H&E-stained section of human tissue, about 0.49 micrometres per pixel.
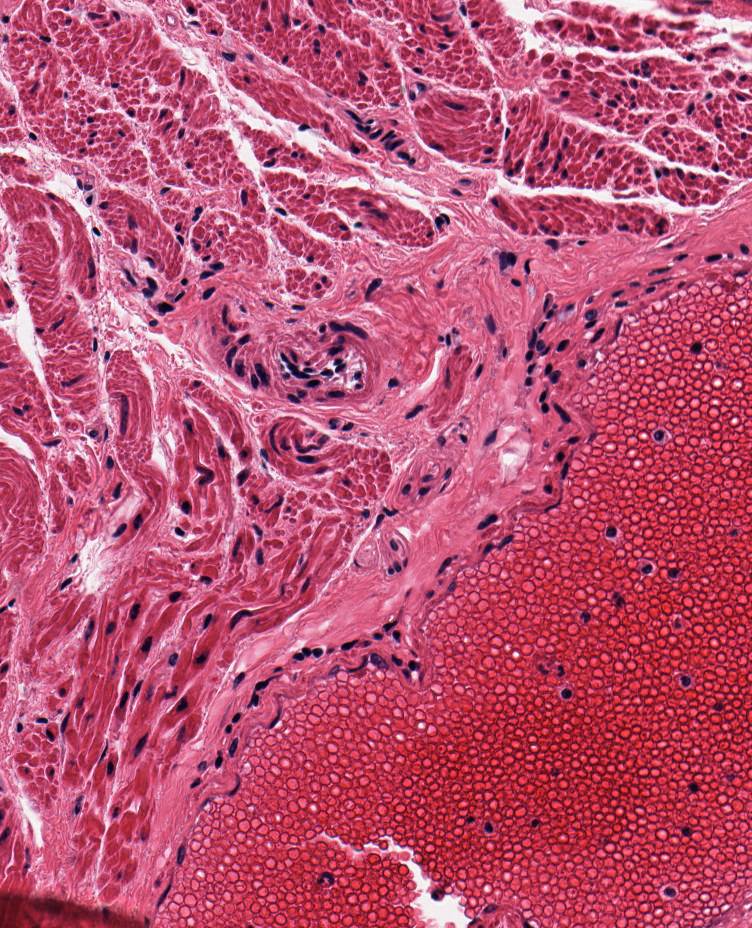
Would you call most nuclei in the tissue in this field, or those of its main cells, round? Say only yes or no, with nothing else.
No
